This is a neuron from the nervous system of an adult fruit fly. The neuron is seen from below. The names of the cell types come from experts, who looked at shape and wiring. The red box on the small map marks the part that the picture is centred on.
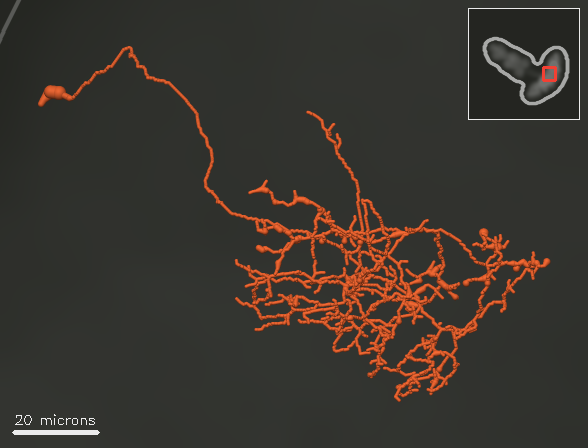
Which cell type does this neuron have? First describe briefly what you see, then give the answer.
It is in the brain and does not reach the nerve cord. Its cell body lies at the upper left of the picture. From left to right in the picture it spans about 120 microns. This is a central-brain intrinsic neuron. The cell type is VES051.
